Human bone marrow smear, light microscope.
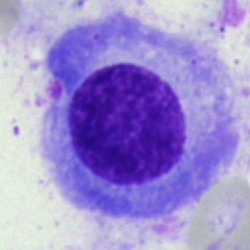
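Plasma cell (centre), stained human bone marrow smear, light microscopy. Coarse, clumped chromatin with paler gaps between the dark clumps; no distinct nucleolus. Cytoplasm a deeper blue toward the cell edge than beside the nucleus, without distinct granules.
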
